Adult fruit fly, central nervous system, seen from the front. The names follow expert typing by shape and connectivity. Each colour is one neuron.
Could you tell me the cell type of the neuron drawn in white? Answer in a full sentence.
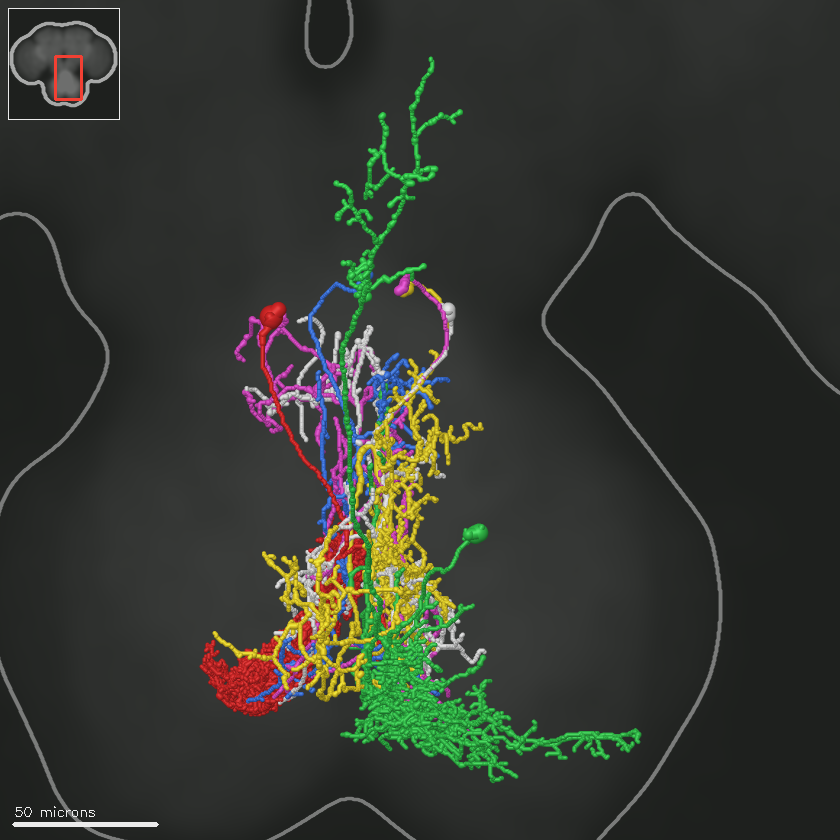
The cell type is IN23B035.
